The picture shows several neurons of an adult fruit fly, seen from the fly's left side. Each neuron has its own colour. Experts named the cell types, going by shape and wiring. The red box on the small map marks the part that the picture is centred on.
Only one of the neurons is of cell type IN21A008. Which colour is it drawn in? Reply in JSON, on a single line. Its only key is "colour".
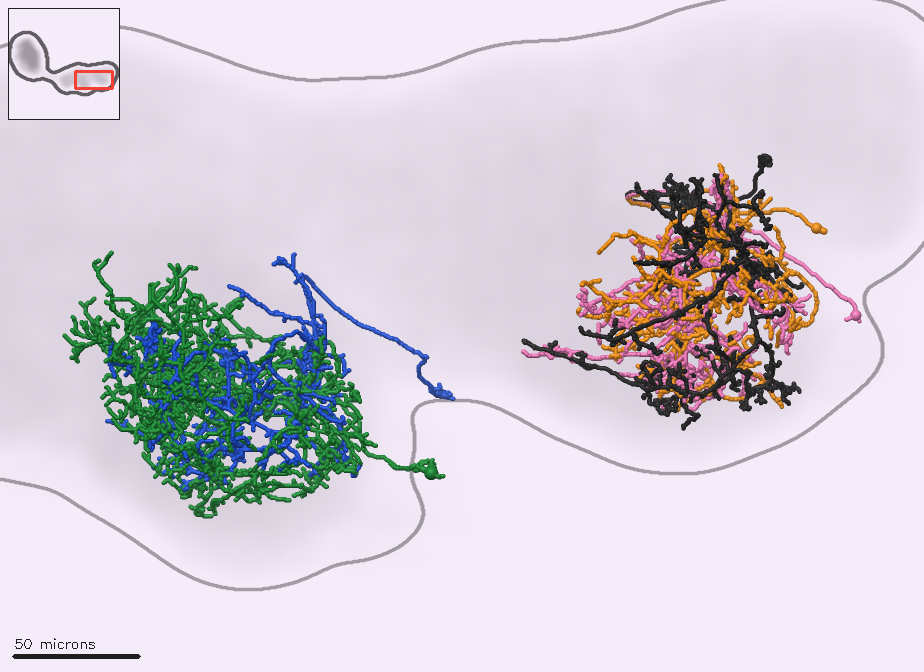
{"colour": "green"}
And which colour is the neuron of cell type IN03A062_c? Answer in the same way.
{"colour": "pink"}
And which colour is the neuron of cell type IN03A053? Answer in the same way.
{"colour": "black"}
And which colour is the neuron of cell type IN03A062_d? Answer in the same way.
{"colour": "orange"}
